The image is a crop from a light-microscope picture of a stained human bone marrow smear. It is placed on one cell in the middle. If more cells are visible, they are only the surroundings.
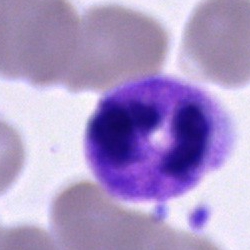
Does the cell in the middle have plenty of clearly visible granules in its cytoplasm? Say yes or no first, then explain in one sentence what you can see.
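Yes. Fine purple granules are scattered through the cytoplasm.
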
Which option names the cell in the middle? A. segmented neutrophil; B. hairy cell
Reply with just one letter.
A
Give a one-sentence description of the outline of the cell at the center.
The cell shows a smooth outline that lacks any surface projections.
